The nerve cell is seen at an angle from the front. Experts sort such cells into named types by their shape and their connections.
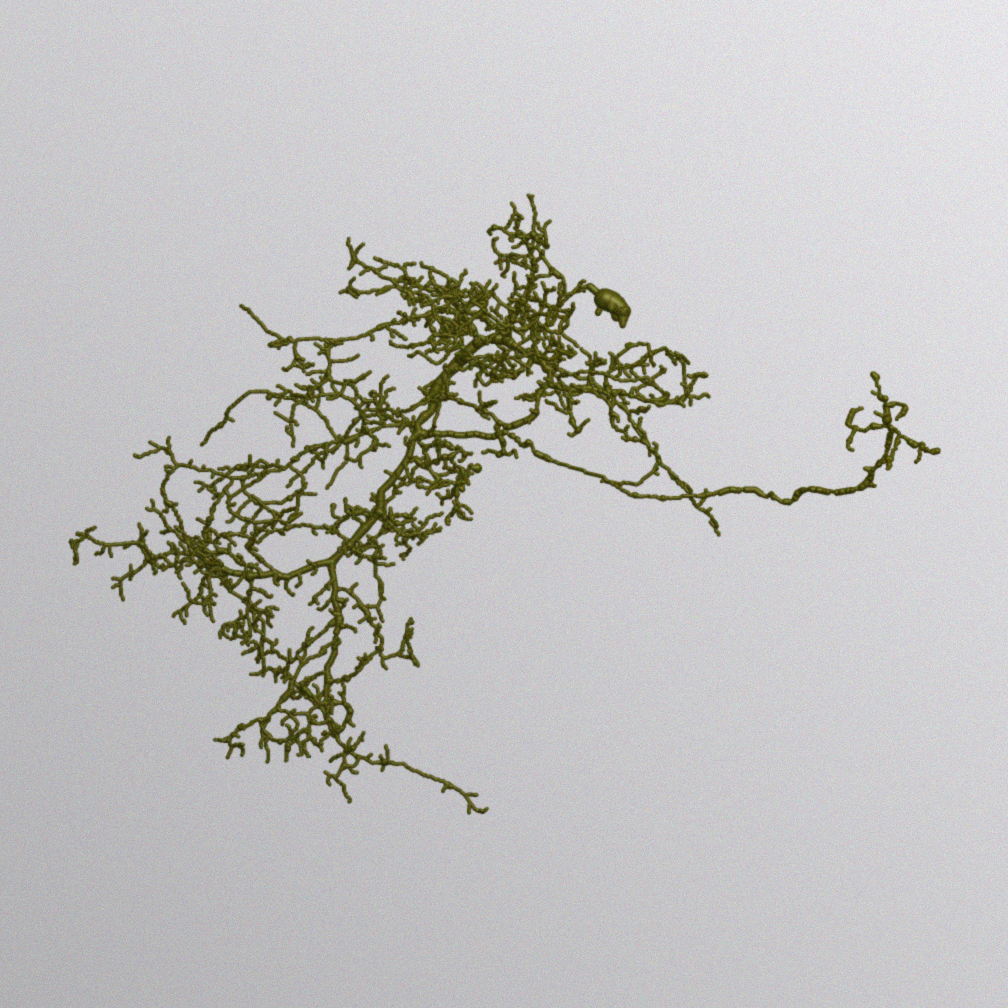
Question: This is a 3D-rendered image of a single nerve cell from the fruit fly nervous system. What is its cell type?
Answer: PVLP122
